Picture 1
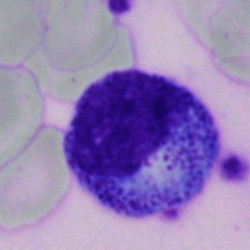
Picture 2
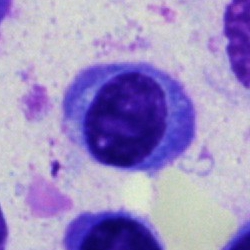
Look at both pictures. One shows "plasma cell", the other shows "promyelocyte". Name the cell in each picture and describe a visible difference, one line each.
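Picture 1 – promyelocyte. Many dark purple granules are scattered through the cytoplasm.
Picture 2 – plasma cell. The cytoplasm shows no visible granules.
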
